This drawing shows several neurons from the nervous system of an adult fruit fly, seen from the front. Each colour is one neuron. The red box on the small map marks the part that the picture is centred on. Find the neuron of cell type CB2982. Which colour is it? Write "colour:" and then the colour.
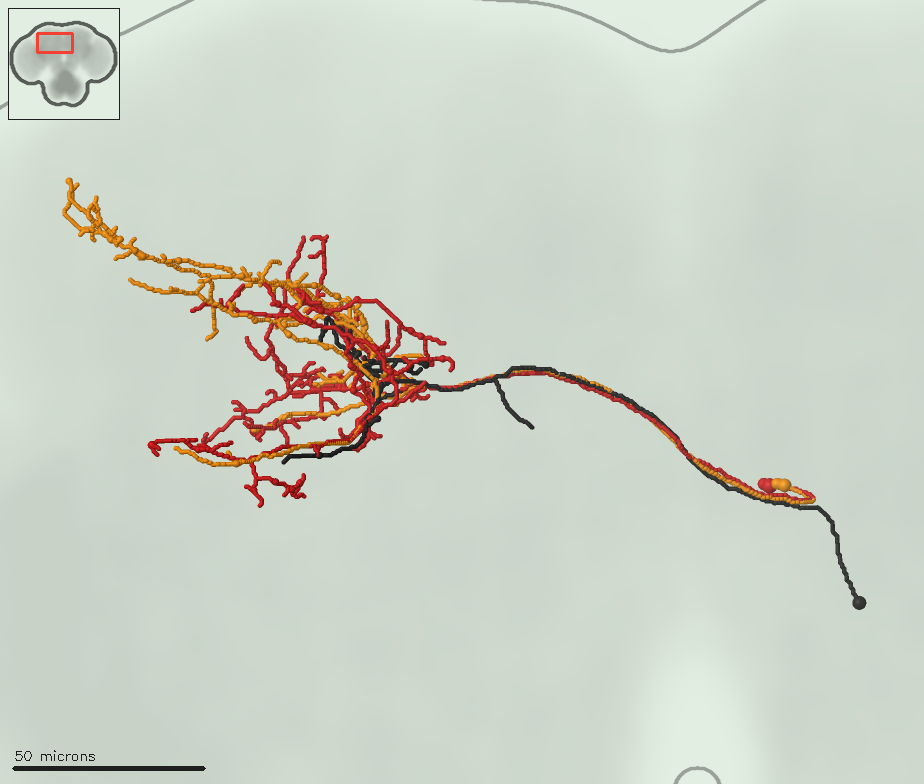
colour: orange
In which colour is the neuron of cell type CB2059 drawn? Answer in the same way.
colour: red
